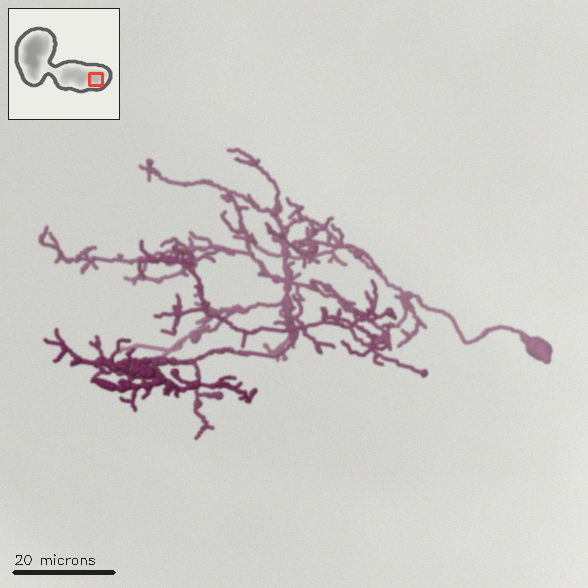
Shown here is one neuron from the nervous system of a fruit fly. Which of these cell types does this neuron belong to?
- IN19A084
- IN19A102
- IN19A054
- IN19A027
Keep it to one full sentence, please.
The cell type given to this neuron is IN19A084.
